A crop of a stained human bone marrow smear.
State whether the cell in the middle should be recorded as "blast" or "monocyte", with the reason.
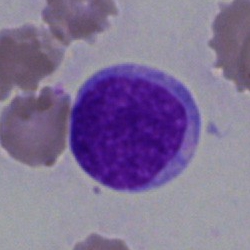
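This is a blast. The deciding feature is the cytoplasm, which forms only a thin rim, widest on the right side of the cell.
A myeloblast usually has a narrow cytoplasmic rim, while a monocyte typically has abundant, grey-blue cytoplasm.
The cell outline is round and smooth, and neither granules nor vacuoles are seen in the cytoplasm.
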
